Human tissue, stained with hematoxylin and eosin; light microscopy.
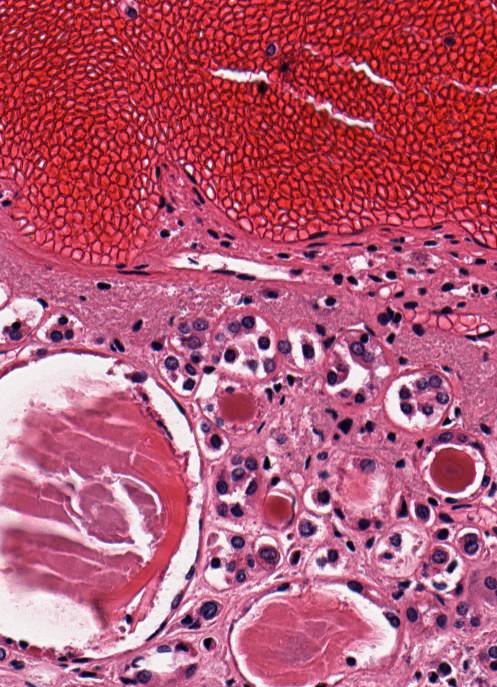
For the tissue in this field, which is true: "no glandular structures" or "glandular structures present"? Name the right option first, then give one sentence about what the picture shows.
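Glandular structures present. The lower half contains many small round units lined by a single layer of cuboidal cells with round dark nuclei.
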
